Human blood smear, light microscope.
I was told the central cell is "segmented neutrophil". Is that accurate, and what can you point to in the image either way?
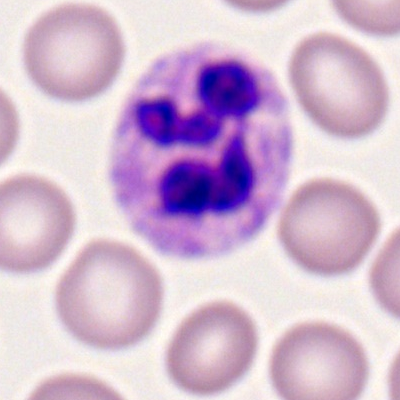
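The nucleus is the first thing I'd look at: it is divided into several separate lobes.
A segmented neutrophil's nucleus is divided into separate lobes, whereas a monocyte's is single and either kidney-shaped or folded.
So yes, segmented neutrophil fits here, and monocyte does not. The fine lilac granules in the cytoplasm lean the same way.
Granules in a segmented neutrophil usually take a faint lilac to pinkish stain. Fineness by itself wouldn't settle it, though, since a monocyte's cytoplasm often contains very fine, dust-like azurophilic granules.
The chromatin is dense and dark purple.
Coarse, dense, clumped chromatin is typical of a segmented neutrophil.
Beyond that, the cytoplasm is plentiful and pale lilac, the outline is round and smooth, and no nucleoli are visible.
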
